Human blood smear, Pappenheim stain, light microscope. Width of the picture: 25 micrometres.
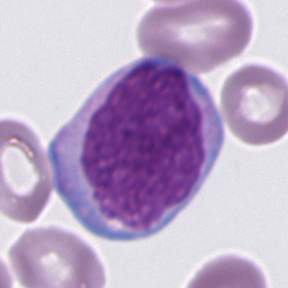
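Atypical promyelocyte, the nucleated cell at the centre of a stained peripheral blood smear. I notice first that the outline is smooth and rounded, with no surface projections. The nucleus looks oval, about 15 by 11 micrometres, with an even contour and neither notch nor lobe, and it fills about 70% of the cell's area. It sits off-centre toward the right, so a wider band of cytoplasm is left on the left. That cytoplasm is pale blue, and I see the colour deepest along the cell's outer edge.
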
